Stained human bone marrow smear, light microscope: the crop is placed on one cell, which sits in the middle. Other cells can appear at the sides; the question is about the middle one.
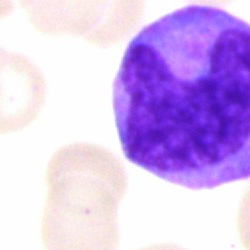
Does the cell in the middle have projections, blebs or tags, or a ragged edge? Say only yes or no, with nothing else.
No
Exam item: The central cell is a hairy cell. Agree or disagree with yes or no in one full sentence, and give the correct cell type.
No, the central cell in this crop is a monocyte and not a hairy cell.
